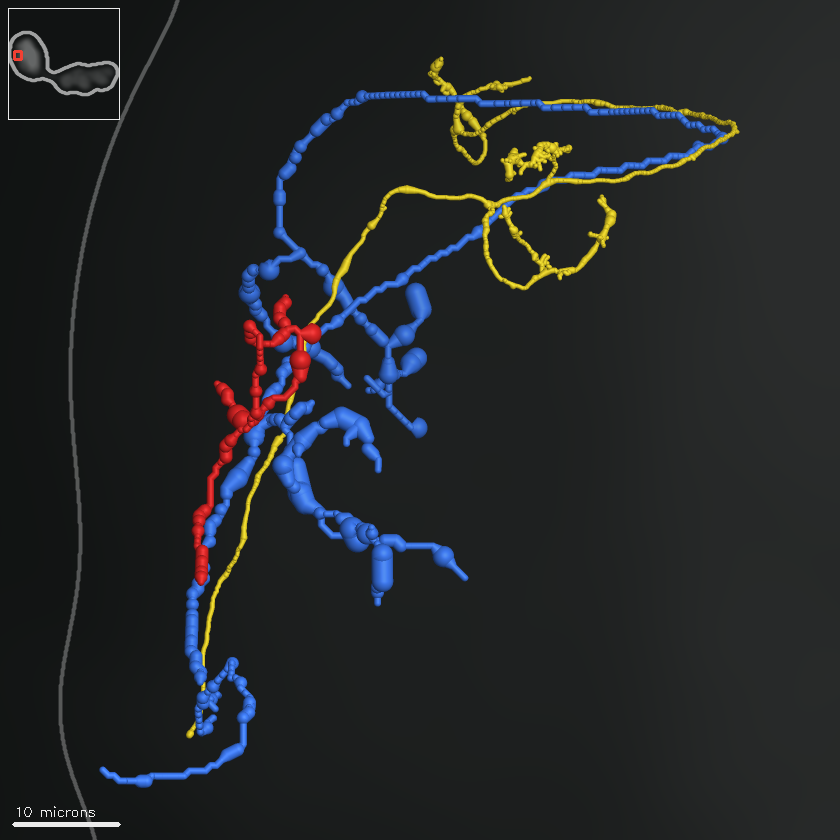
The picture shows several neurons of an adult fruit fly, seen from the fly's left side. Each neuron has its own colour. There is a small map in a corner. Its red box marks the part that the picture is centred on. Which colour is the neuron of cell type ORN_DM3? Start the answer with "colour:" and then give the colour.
colour: yellow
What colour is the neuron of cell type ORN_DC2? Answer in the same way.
colour: blue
